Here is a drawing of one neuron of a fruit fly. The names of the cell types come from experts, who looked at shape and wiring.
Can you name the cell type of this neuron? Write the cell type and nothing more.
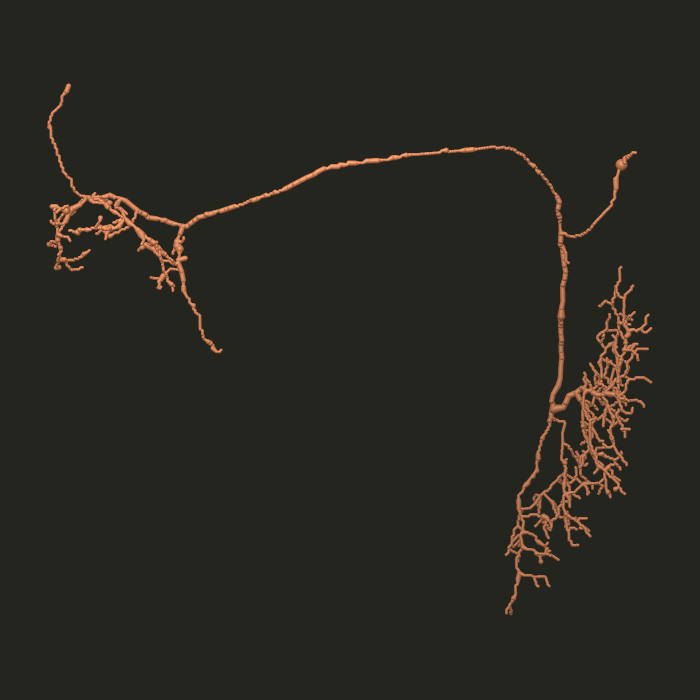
LC33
